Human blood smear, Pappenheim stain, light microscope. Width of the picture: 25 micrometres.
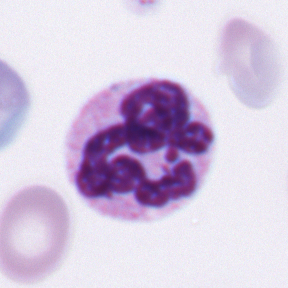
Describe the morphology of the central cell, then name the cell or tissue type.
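Outline round and smooth. Nucleus divided into more than four lobes connected by narrow strands, with no nucleoli visible. Cytoplasm containing scattered fine pinkish granules. Name: segmented neutrophil.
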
